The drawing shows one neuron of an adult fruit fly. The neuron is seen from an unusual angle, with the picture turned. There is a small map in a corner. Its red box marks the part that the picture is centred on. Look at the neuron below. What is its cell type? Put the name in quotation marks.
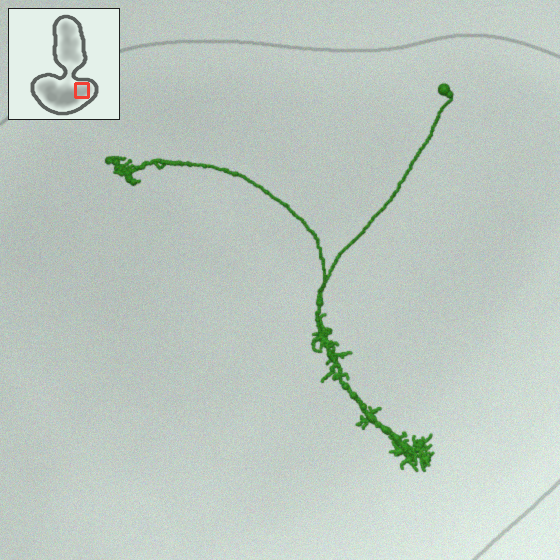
"T2"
